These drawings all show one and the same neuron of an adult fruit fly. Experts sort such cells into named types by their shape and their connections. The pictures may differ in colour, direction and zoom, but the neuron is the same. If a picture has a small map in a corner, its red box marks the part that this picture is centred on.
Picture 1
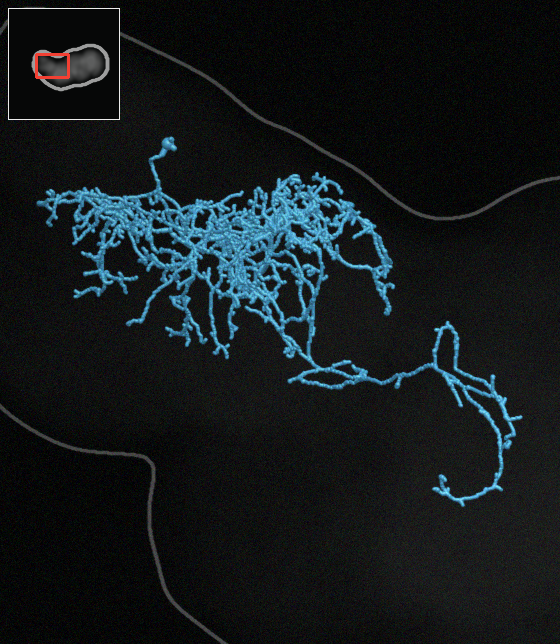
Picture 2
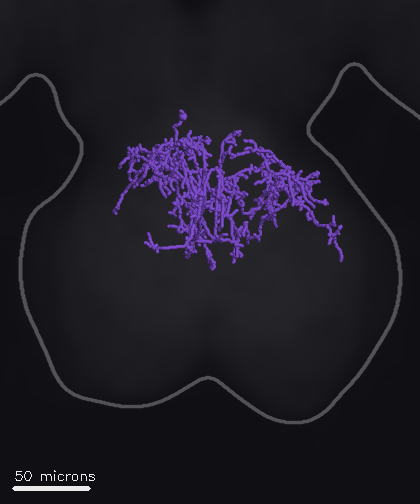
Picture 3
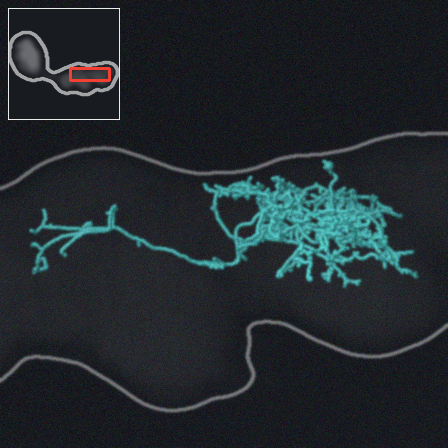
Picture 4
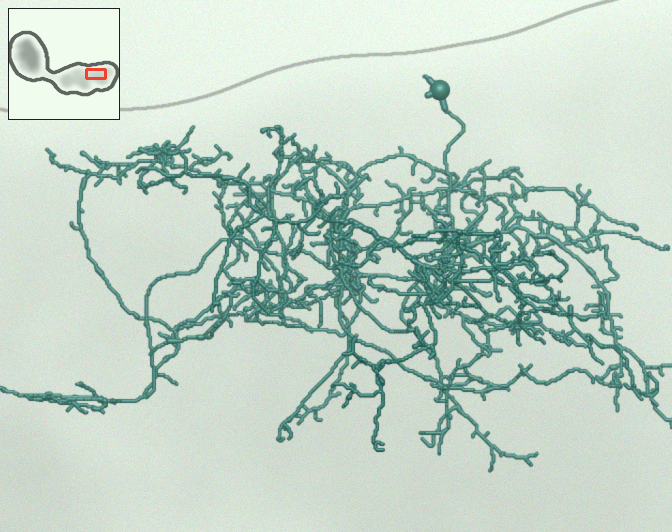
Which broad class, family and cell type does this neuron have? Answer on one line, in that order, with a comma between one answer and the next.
nerve-cord intrinsic neuron, hemilineage 05B, IN05B031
